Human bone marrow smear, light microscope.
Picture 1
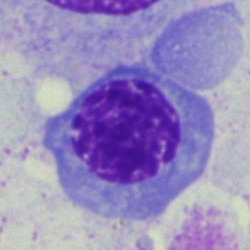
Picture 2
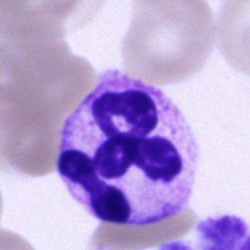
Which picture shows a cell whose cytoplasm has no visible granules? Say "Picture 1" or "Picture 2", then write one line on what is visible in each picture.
Picture 1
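In picture 1: No granules are seen in the cytoplasm.
In picture 2: Fine lilac granules are scattered through the cytoplasm.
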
